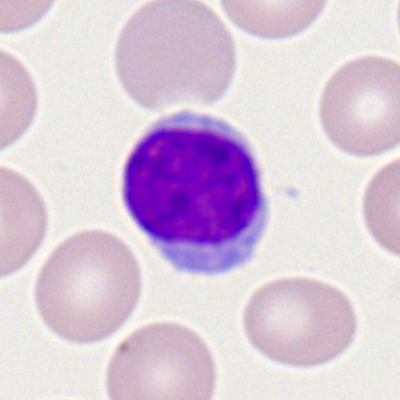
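Lymphocyte: the cell at the centre of this stained human blood smear. The nucleus fills most of the cell, with dense, dark purple chromatin in coarse clumps. The cytoplasm is widest at the bottom of the cell and contains no visible granules.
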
